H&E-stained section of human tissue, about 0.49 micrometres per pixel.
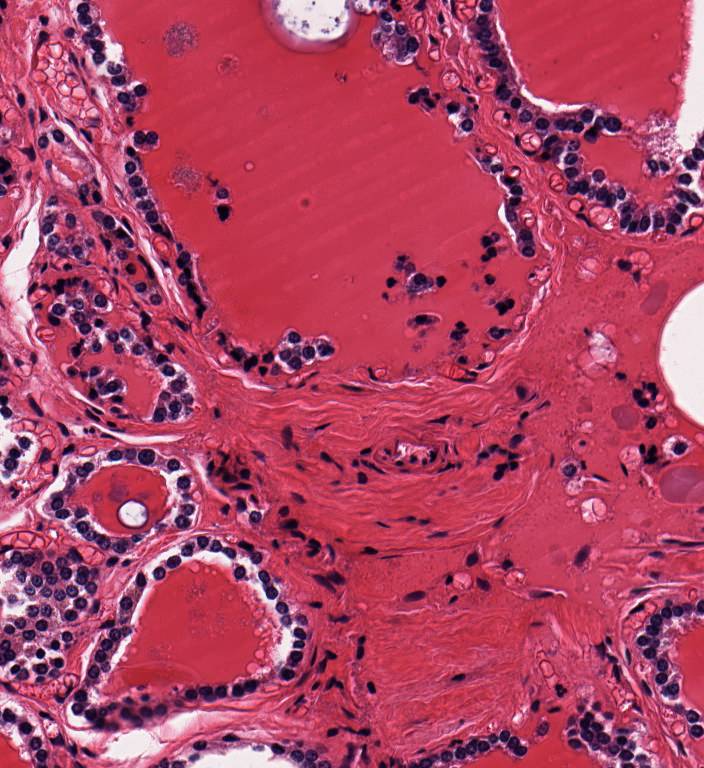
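Thyroid, haematoxylin and eosin stained section. Large rounded spaces filled with homogeneous pink material occupy most of the upper half of the field. A single layer of cuboidal cells with round, dark nuclei lines these spaces. In the lower left, smaller rounded units contain the same pink material in their lumens. Near the centre, a small vessel with concentric surrounding layers lies in the fibrous stroma.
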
